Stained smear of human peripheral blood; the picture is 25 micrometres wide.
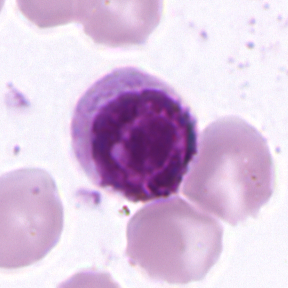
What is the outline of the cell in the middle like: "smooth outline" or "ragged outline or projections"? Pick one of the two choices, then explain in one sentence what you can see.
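Smooth outline. The cell has a smooth, round outline.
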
